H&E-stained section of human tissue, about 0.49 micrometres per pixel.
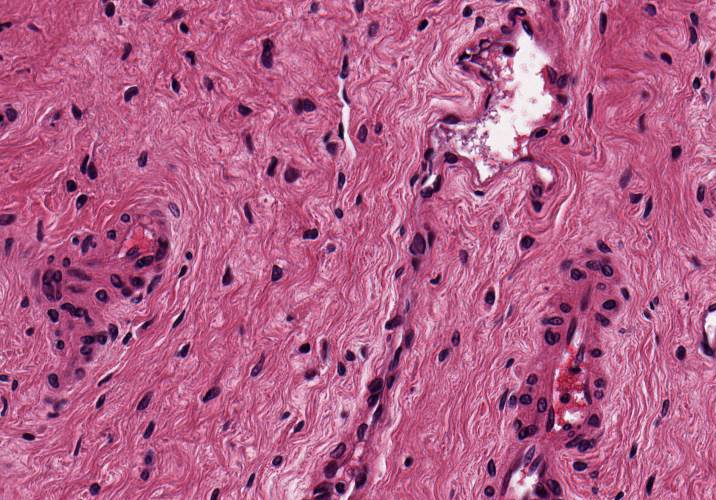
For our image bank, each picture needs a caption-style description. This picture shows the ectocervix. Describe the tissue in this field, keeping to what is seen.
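First, the whole field consists of pink fibrous tissue with scattered dark nuclei, and epithelium is absent throughout. Second, the collagen fibres are wavy and interlace in varying directions rather than running in straight parallel bundles. Third, small blood vessels holding red blood cells sit at the left middle and the lower right. Finally, no fat cells are present.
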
